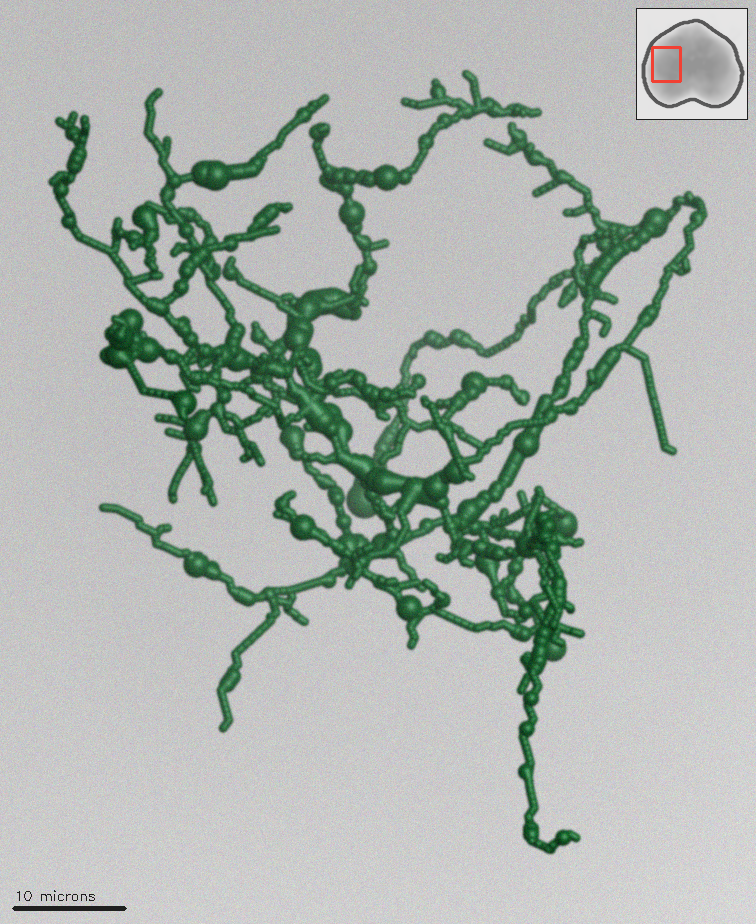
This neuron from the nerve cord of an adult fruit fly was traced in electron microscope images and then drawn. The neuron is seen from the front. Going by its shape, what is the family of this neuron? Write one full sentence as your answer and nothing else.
The neuron is sorted into family hemilineage 20A.22A.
